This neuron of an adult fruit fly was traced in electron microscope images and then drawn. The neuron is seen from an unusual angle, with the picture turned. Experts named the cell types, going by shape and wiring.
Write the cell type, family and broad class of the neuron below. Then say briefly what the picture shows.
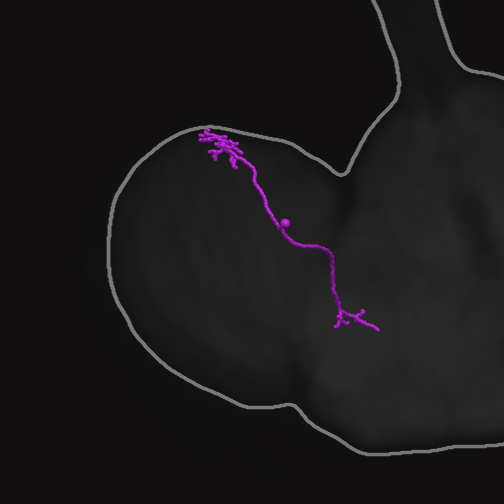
The cell type is MeVP1. Its family is MeVP. Its broad class is visual projection neuron. The cell body can be seen in the middle of the picture. As drawn here it is about as wide as it is tall.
